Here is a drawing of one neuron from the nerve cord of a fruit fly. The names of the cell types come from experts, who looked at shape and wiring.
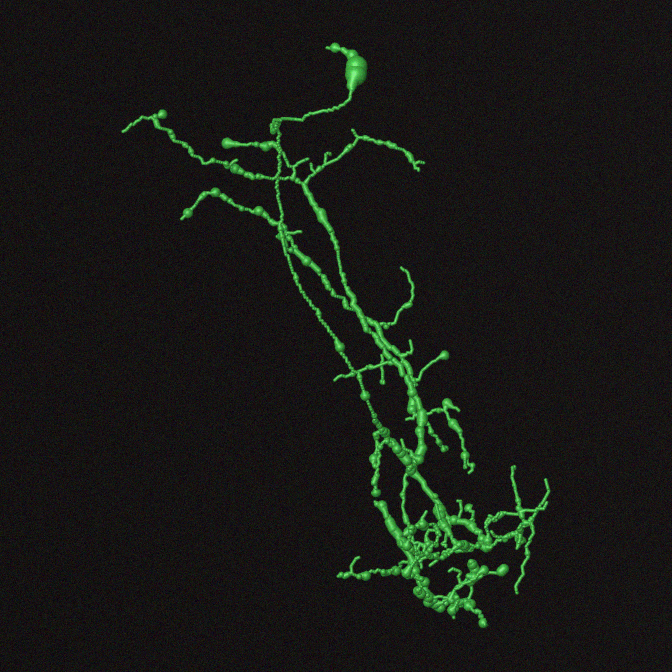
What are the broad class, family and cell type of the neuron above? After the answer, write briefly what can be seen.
This is a nerve-cord intrinsic neuron. Its family is hemilineage 06B. It is of cell type IN06B079. The picture shows dozens of branch ends. As drawn here it is taller than it is wide.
